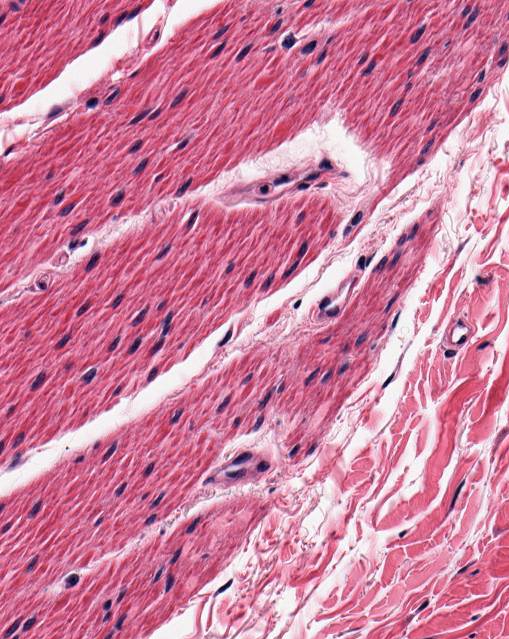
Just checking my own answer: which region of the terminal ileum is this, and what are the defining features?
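Smooth muscle makes up this field. Its tissue forms long parallel bundles running diagonally from the lower left toward the upper right. Within each bundle, dark oval to elongated nuclei are spread evenly.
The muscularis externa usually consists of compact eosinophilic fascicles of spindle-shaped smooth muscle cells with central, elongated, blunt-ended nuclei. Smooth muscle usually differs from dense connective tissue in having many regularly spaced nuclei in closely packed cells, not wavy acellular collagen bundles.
The lower right corner, by contrast, holds loose, wavy, paler pink fibrous tissue with few nuclei.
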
